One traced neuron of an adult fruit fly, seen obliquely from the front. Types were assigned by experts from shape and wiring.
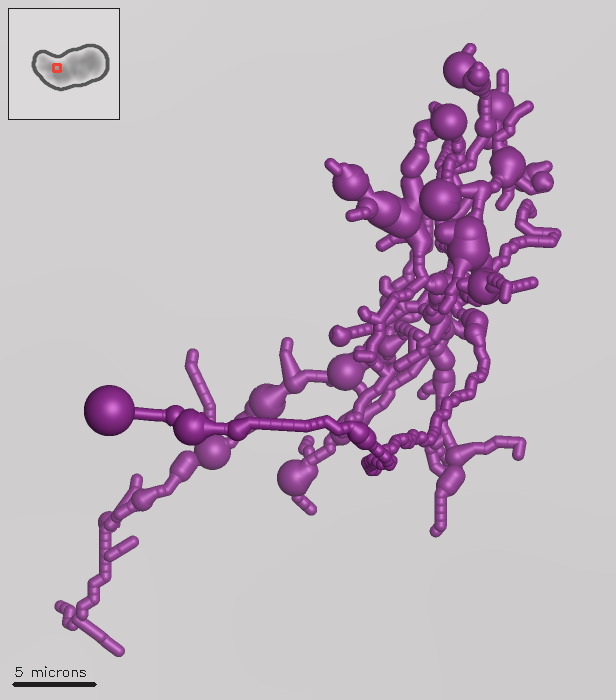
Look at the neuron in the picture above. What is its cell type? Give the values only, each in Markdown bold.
**Mi16**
